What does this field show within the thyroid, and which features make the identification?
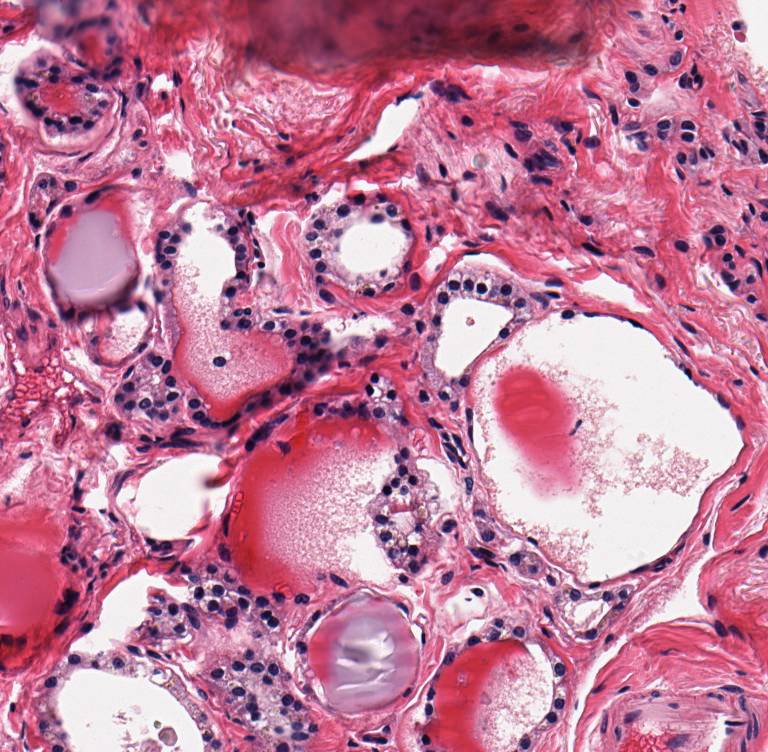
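Thyroid follicle: rounded follicles of widely varying size in fibrous stroma, the largest at right centre. Lining is one layer of flattened to cuboidal cells with small round dark nuclei.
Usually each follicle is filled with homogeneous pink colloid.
Being hollow, not solid sheets, sets them apart from parathyroid gland. The large one is mostly pale, a dense pink clump in its left half. Lumens at upper left and bottom centre hold cracked, glassy, pale purple-grey material.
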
